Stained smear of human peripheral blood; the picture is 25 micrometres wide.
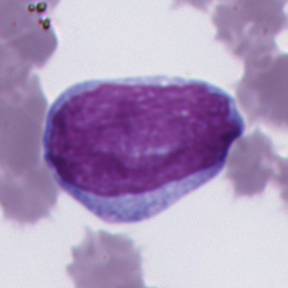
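Myeloblast in a stained peripheral blood smear. Pale blue cytoplasm forms a crescent, chiefly along the lower edge of the nucleus. No distinct granules and no clear vacuoles are visible in the cytoplasm. The cell surface is smooth, without projections.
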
